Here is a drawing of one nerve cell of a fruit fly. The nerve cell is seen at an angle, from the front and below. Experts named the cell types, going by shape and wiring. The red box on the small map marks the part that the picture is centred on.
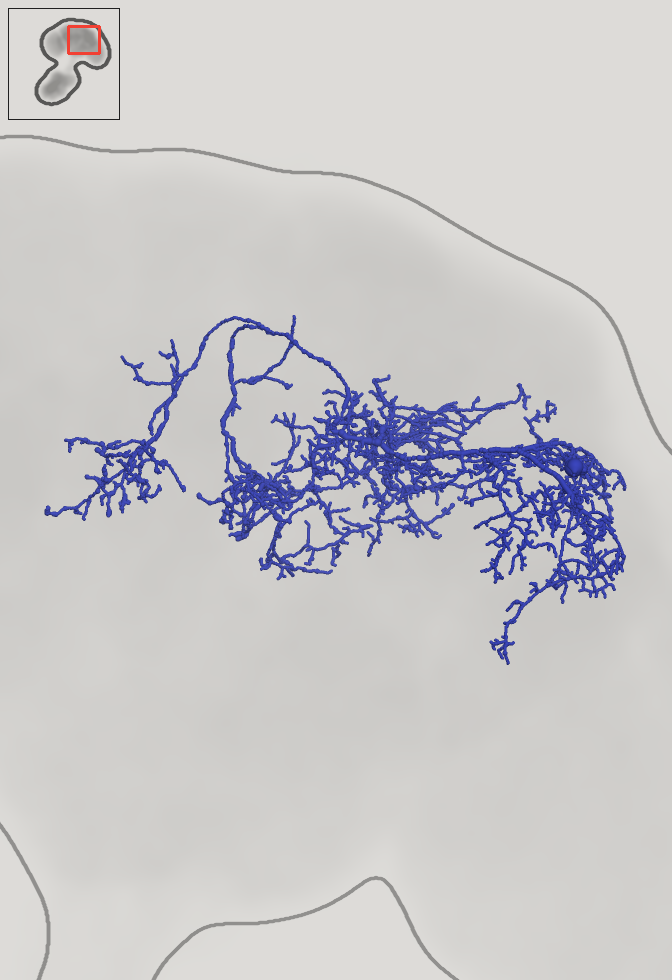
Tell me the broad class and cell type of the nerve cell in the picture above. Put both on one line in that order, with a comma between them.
central-brain intrinsic neuron, CL109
